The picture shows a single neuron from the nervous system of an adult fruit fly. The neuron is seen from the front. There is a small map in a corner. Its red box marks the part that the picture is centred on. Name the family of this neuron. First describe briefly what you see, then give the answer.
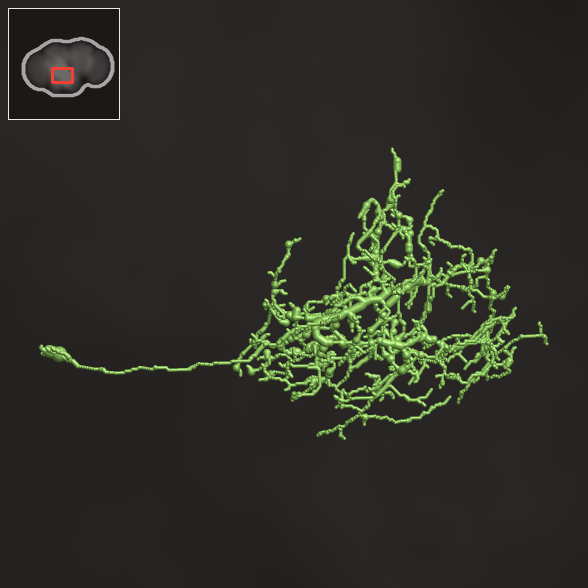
As drawn here it is wider than it is tall. It is a central-brain intrinsic neuron. The family is hemilineage TRdl_b.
